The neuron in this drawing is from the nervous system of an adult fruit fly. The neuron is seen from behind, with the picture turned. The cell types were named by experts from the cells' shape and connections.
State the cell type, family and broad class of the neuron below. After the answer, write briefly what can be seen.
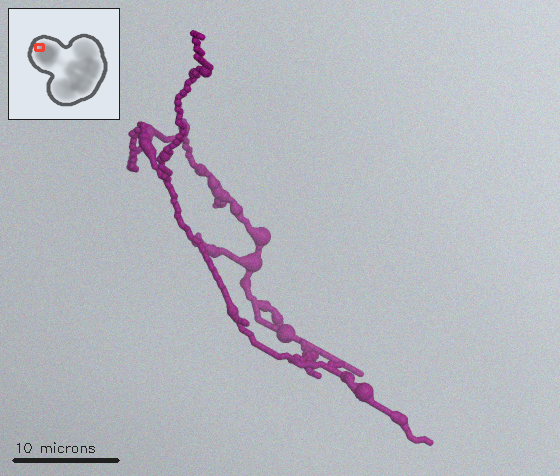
Its cell type is SNch10. Its family is called class chemosensory. This is a sensory neuron entering the nerve cord. No cell body is drawn. From top to bottom in the picture it spans about 40 microns. It has a dozen or fewer branch ends.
